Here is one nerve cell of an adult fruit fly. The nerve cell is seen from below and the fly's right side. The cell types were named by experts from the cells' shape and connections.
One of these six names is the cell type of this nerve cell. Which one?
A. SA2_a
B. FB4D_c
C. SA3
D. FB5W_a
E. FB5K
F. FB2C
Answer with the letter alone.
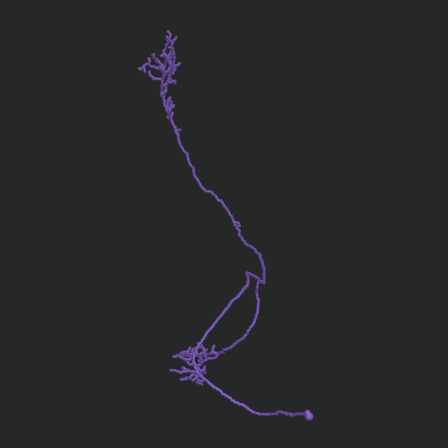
C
